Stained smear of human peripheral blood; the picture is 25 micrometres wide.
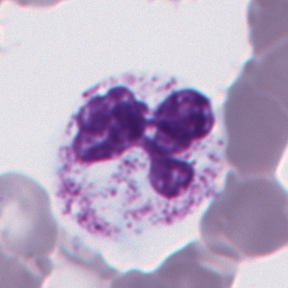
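Segmented neutrophil, the central cell in a stained smear of human peripheral blood. Its nucleus is divided into several separate lobes of dense, dark purple chromatin, and these lobes lie mainly in the upper half of the cell. The cytoplasm is plentiful and very pale.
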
